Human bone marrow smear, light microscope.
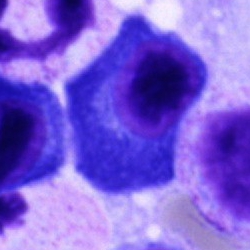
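Plasma cell at the centre of the field. To begin, its outline is angular, with several fairly straight edges. Next, the nucleus sits off-centre toward the upper right of the cell. Finally, the cytoplasm is deep blue, and no distinct granules can be seen in it.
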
